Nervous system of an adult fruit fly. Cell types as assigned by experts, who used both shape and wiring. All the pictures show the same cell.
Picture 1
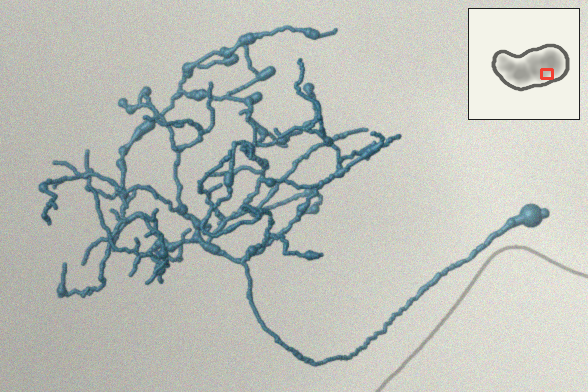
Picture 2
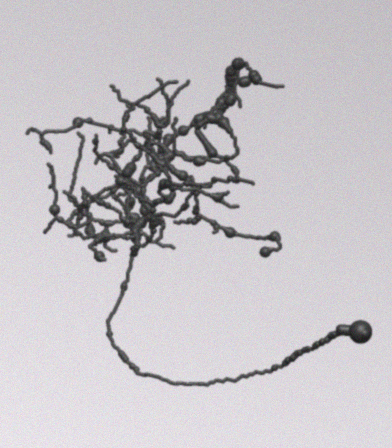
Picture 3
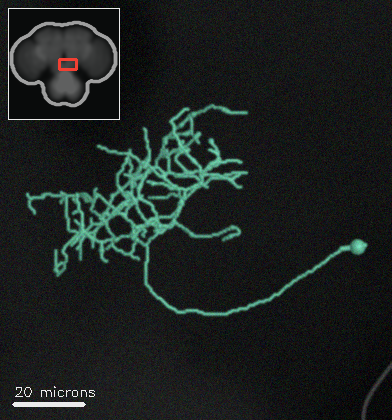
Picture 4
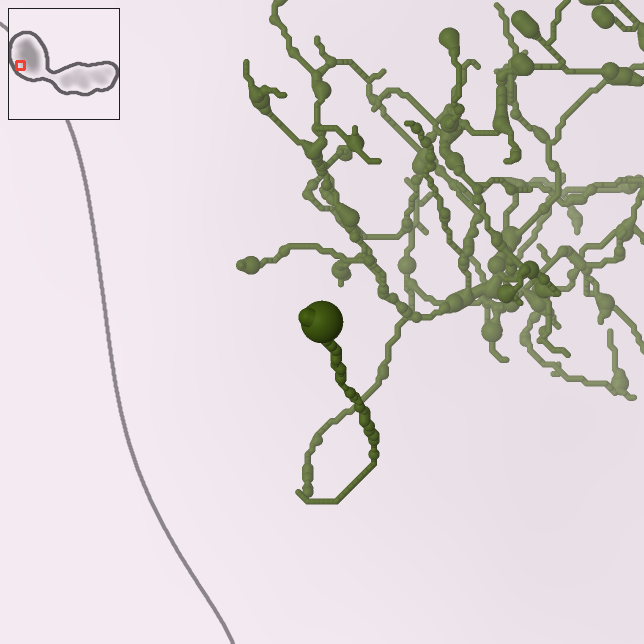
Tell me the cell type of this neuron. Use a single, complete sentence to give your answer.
This neuron is a cell of type PRW020.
